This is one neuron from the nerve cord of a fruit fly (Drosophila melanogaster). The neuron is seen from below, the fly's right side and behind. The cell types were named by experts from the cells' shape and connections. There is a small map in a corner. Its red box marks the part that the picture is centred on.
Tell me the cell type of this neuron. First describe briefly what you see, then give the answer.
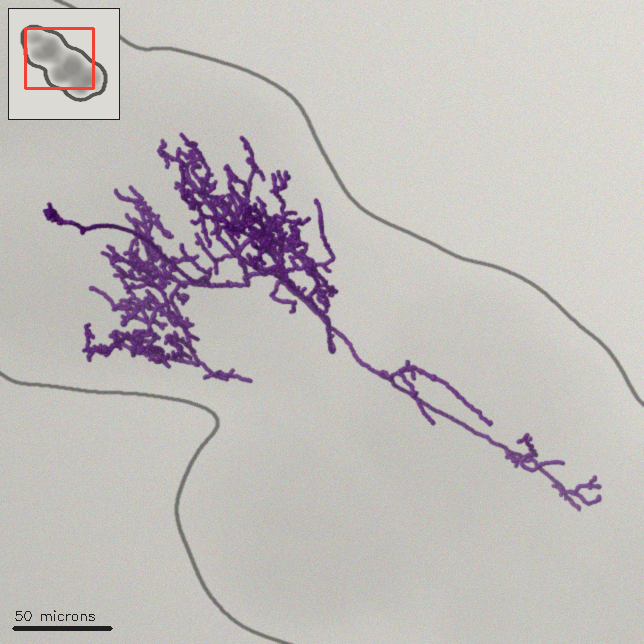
From left to right in the picture it spans about 300 microns. Dozens of branch ends can be seen. Its broad class is nerve-cord intrinsic neuron. Its cell type is IN06B020.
